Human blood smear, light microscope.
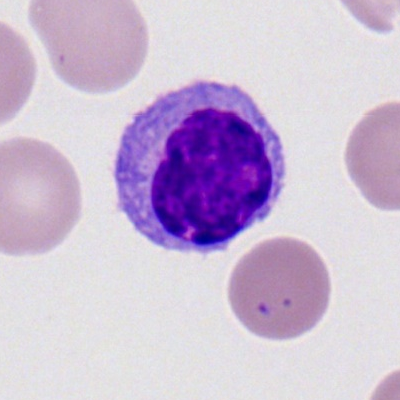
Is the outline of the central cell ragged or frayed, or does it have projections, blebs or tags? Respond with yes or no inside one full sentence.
Yes, ragged or frayed parts, or projections, blebs or tags, are present on the cell's outline.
